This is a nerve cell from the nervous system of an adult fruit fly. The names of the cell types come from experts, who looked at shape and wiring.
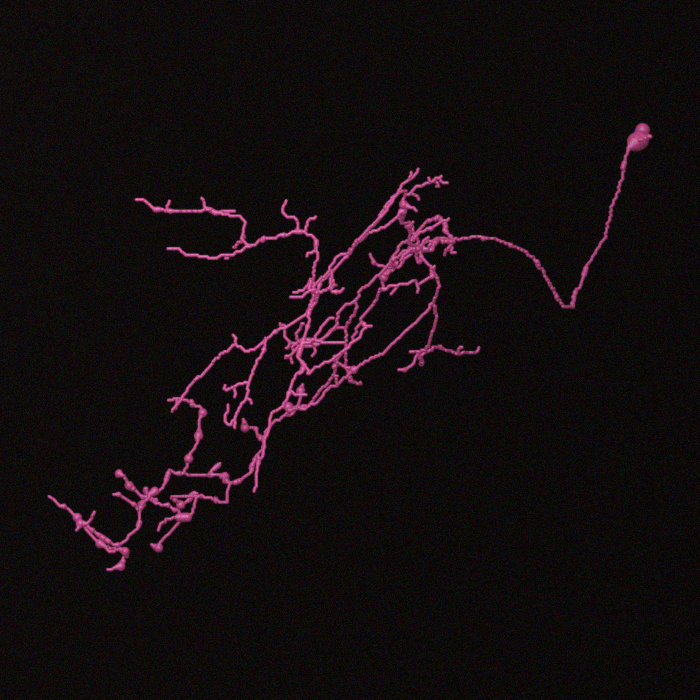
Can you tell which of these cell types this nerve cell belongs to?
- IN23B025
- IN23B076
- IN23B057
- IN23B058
IN23B076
